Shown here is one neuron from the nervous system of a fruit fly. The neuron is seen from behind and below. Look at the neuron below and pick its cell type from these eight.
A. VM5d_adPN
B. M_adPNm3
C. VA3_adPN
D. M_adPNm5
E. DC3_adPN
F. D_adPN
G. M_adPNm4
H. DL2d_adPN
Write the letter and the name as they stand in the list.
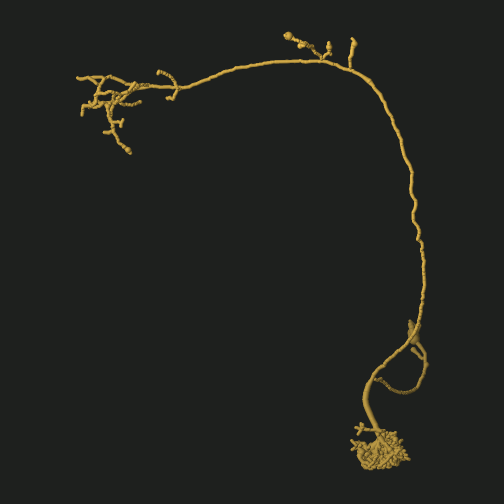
C. VA3_adPN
